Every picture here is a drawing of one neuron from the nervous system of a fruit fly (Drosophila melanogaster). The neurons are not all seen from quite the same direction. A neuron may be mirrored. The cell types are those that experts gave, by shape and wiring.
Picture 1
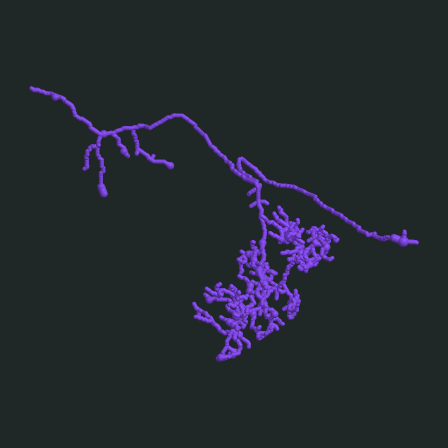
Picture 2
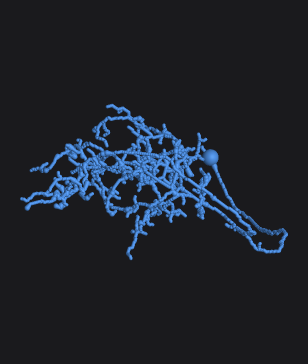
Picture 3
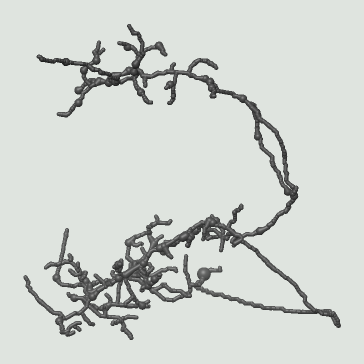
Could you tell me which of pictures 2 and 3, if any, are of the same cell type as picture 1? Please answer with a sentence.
None of them is of the same cell type.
